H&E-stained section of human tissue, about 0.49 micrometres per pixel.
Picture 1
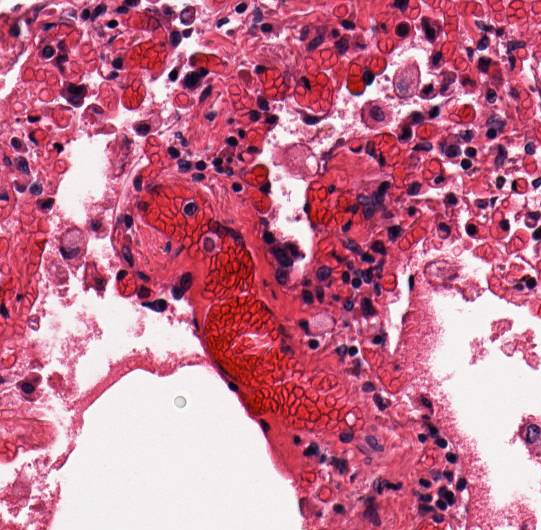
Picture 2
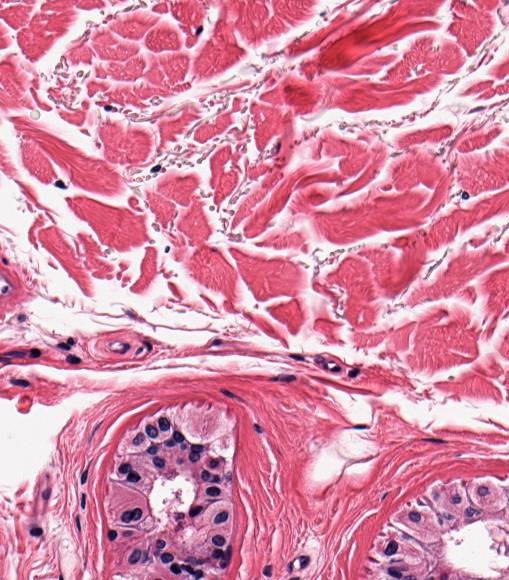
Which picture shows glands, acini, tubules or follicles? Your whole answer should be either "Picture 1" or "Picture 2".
Picture 2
